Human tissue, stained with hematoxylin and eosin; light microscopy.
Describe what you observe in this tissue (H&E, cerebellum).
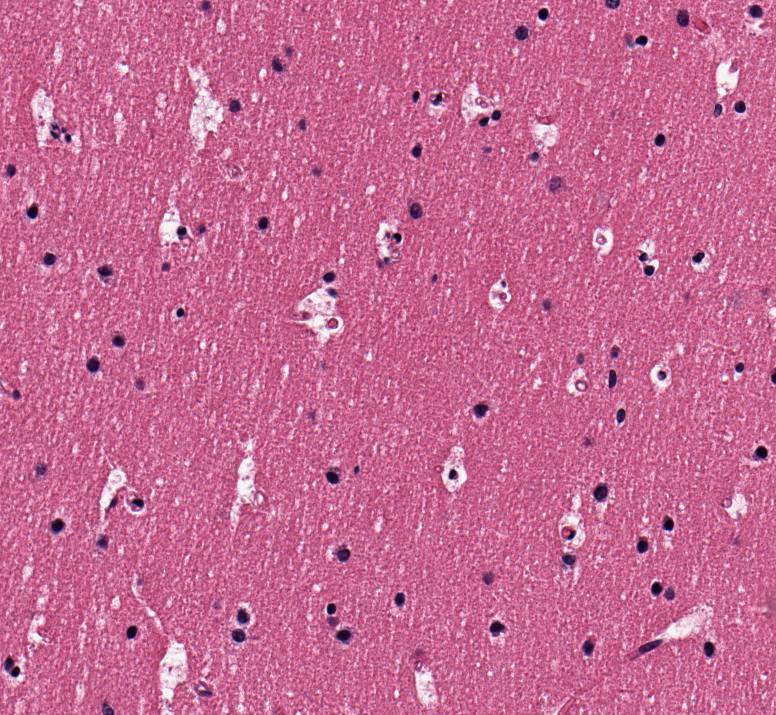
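Pink, finely granular, fibrillary neuropil fills the field, cells scattered singly, no organised units. Small, round, densely dark nuclei predominate, spread fairly evenly. Larger cells have pale angular or triangular bodies, round pale nuclei, several with one dark nucleolus. A clear one lies just left of centre.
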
